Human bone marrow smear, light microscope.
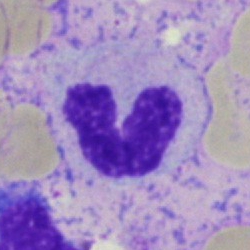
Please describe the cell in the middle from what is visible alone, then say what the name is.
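First, the outline: round and smooth. Second, the nucleus, bent into a U with its open side facing upward and no visible nucleoli. Third, the cytoplasm, plentiful and pale lilac. Name: band neutrophil.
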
